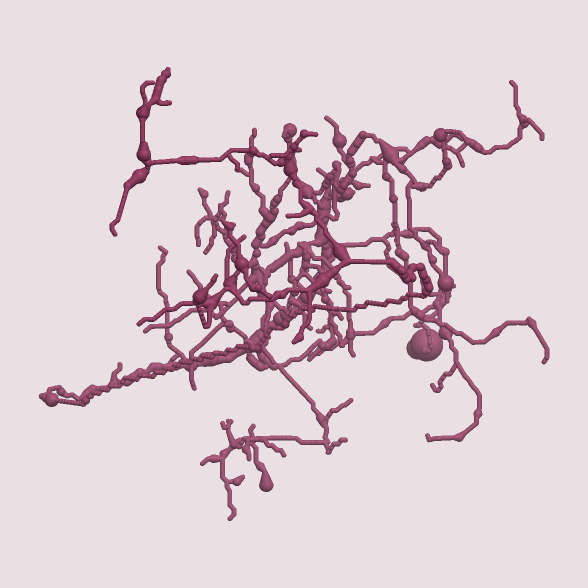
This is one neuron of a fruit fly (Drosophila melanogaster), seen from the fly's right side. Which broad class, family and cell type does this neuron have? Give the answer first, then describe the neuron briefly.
Its broad class is optic-lobe intrinsic neuron. Its family is Tm. The cell type is Tm26. The cell body can be seen on the right of the picture. Dozens of branch ends can be seen.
